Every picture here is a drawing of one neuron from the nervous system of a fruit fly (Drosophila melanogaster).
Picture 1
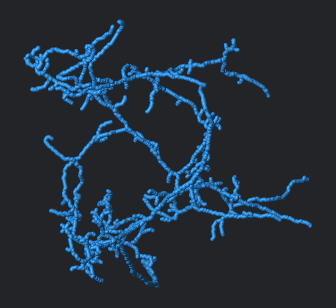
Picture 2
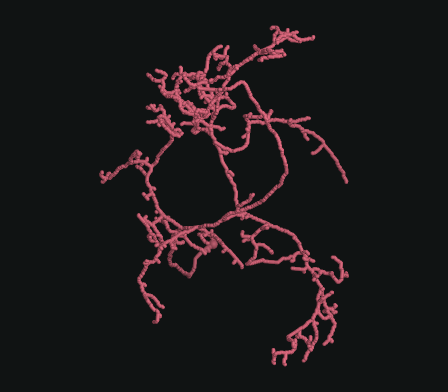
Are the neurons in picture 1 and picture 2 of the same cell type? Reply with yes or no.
no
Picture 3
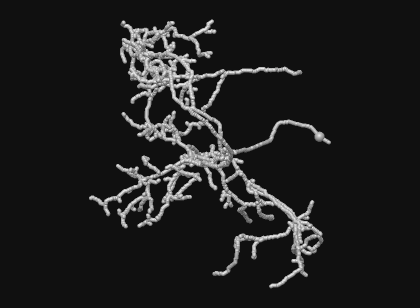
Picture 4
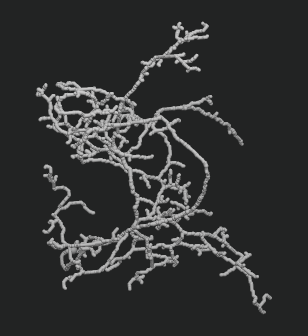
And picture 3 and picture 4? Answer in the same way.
no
